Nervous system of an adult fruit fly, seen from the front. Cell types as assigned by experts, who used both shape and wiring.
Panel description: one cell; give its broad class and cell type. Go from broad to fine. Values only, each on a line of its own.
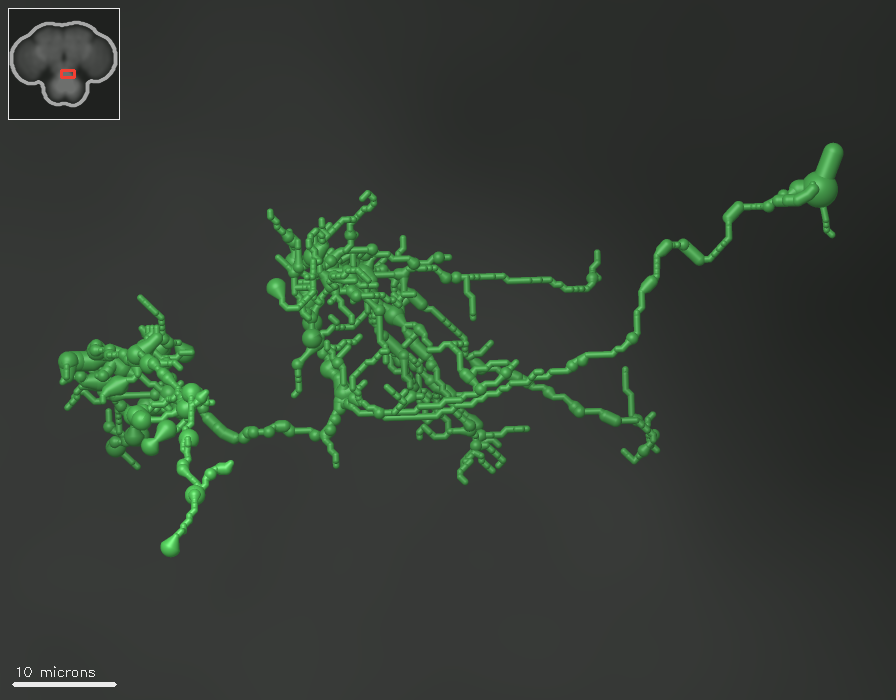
nerve-cord intrinsic neuron
INXXX426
